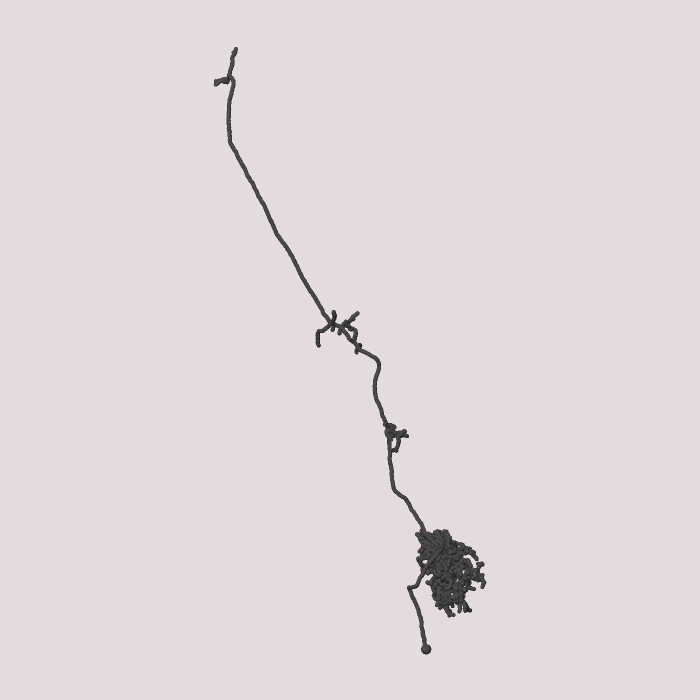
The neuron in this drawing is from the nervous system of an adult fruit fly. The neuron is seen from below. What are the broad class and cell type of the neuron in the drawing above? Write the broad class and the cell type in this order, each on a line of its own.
ascending neuron
ANXXX049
